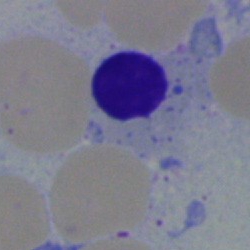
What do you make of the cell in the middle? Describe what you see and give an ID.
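The cell has a round, smooth outline. Its chromatin is dense and stains very dark purple throughout. Almost no cytoplasm is visible around the nucleus, and no granules are seen within the cell. The cell is a lymphocyte.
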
